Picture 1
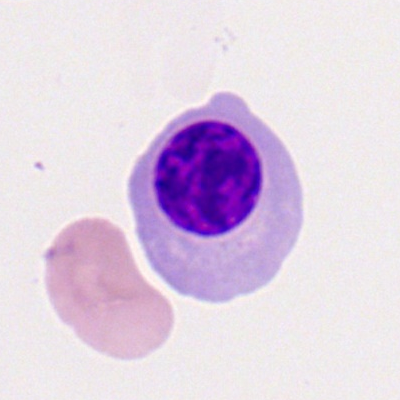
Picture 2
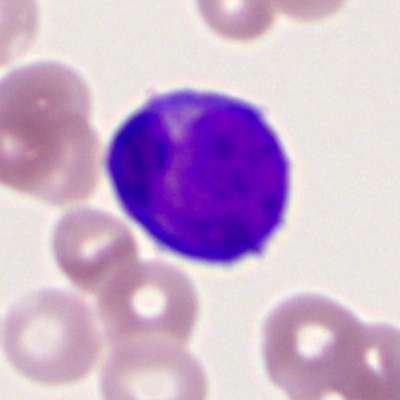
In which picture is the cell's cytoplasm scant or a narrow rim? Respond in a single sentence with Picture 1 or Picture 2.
There is only a narrow rim of cytoplasm in the cell in picture 2.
